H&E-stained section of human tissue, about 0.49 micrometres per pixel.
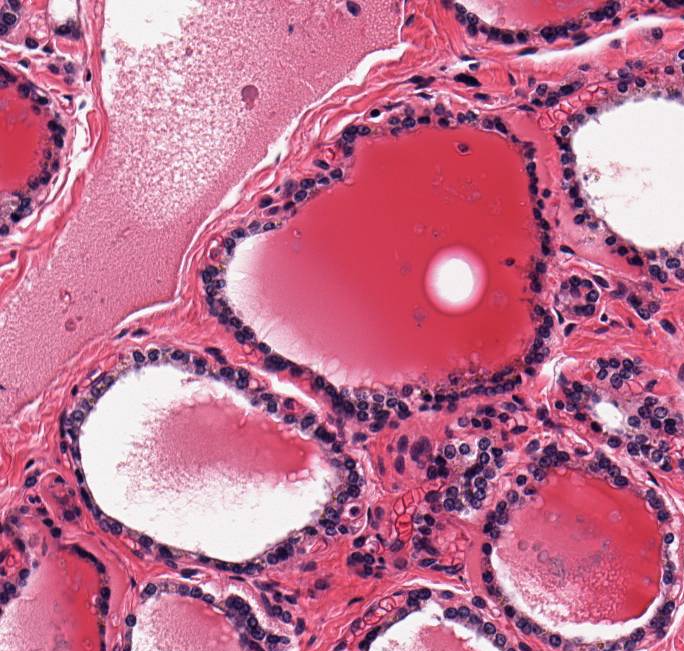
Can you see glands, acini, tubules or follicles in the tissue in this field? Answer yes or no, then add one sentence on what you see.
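Yes. Each follicle is lined by a single layer of low cuboidal cells with small, round, dark nuclei.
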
